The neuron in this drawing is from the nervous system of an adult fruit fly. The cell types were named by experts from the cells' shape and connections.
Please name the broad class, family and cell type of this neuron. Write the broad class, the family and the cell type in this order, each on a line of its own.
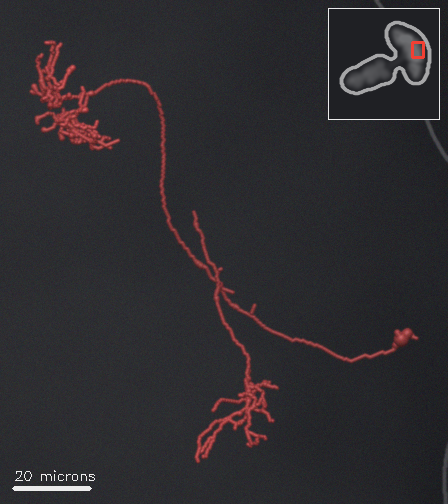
central-brain intrinsic neuron
hemilineage EBa1
ER1_b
